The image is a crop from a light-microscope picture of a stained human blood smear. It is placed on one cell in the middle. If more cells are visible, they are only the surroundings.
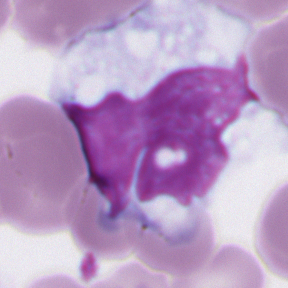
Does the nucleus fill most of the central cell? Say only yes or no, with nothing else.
No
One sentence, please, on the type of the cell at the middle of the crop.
The cell shown in the center of this light-microscope crop is a monocyte.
